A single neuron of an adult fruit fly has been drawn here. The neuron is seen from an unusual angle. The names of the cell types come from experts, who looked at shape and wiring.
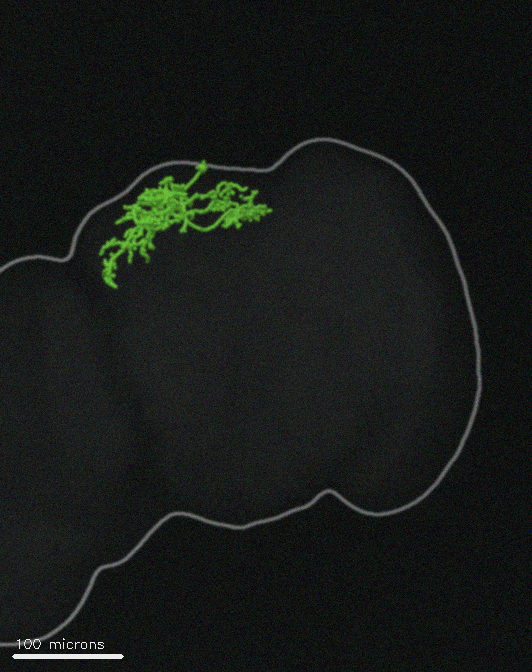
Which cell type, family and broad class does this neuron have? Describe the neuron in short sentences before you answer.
Its cell body lies at the top of the picture. From left to right in the picture it spans about 160 microns. Its cell type is SMP531. Its family is hemilineage CLp1. Its broad class is central-brain intrinsic neuron.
